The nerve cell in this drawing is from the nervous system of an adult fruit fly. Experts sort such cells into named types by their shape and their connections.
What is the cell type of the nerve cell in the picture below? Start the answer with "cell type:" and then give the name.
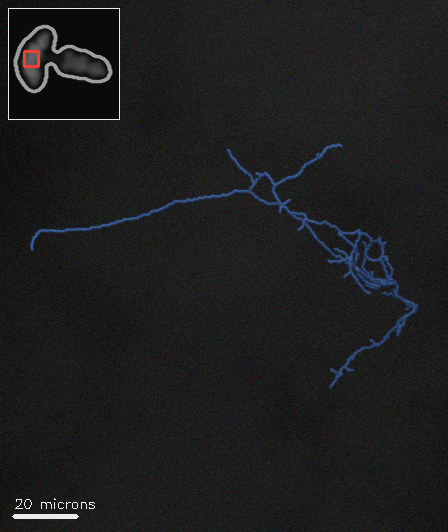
cell type: IB002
